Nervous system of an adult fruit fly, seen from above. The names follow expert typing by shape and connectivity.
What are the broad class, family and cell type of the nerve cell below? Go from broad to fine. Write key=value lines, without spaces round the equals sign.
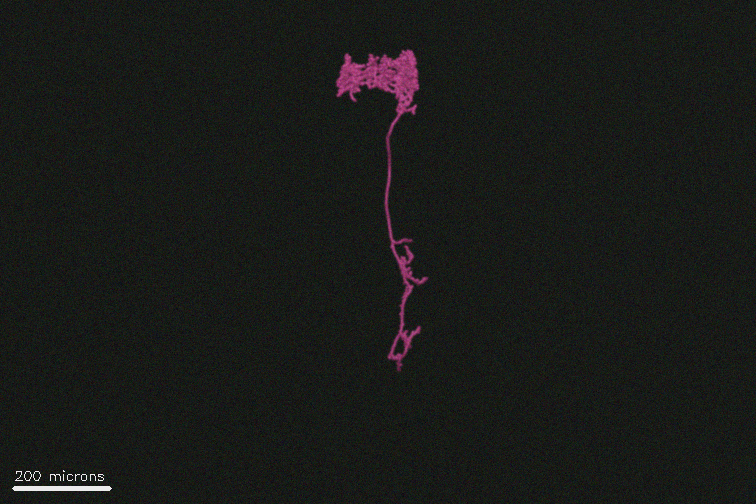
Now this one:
broad_class=descending neuron
family=DNge
cell_type=DNge059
